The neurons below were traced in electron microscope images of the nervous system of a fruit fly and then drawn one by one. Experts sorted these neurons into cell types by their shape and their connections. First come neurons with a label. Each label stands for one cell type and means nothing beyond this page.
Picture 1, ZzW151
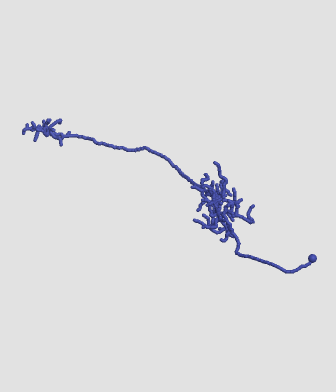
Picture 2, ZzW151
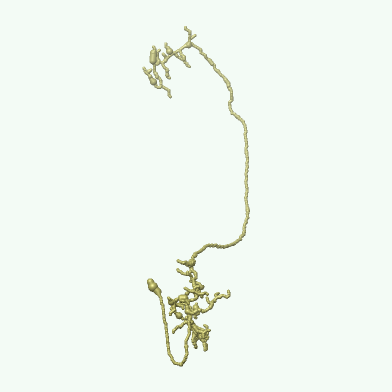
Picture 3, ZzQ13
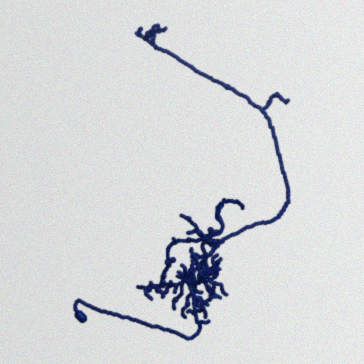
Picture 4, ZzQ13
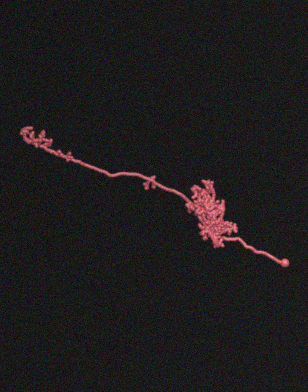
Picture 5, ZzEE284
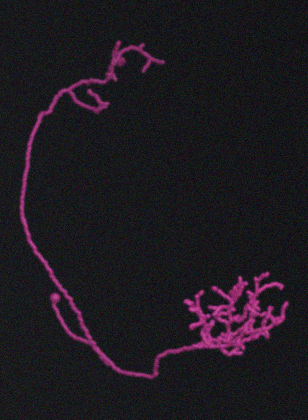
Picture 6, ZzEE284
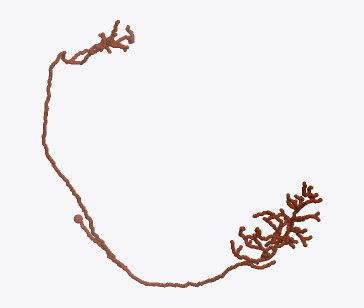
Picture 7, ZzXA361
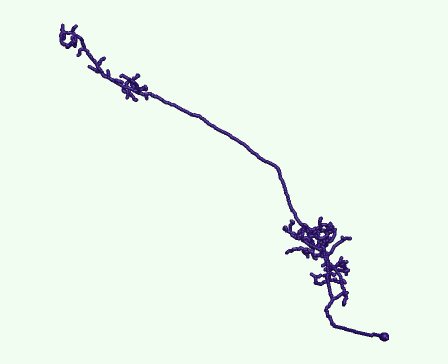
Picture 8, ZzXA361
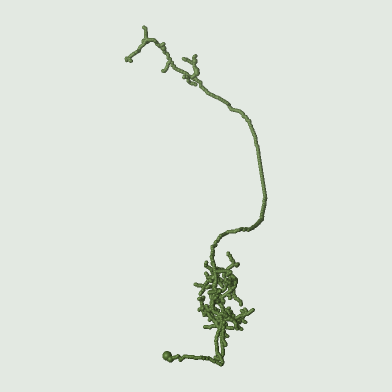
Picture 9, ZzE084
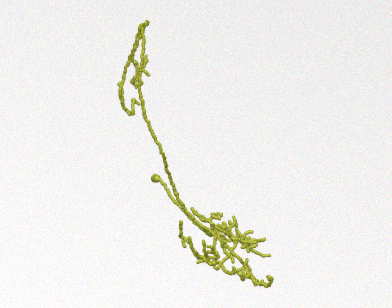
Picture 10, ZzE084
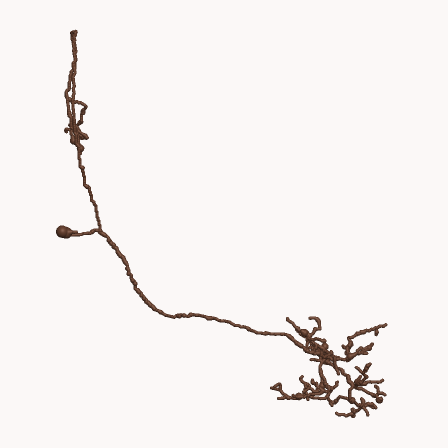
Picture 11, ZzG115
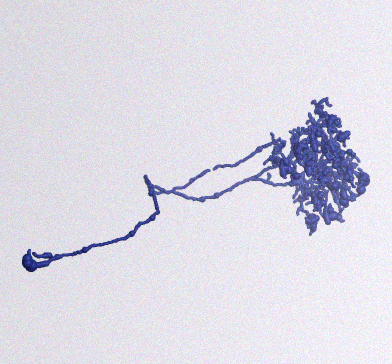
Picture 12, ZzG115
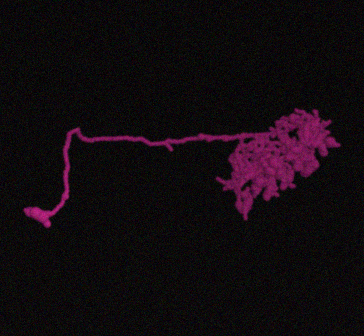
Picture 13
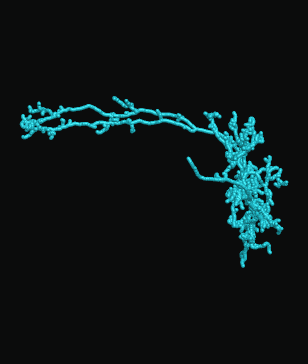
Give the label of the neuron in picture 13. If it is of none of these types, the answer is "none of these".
ZzXA361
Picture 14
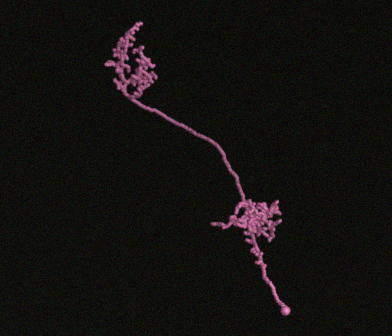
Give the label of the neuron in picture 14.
none of these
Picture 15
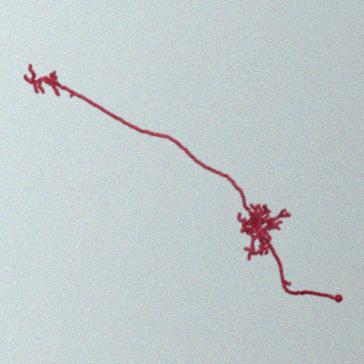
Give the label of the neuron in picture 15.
ZzW151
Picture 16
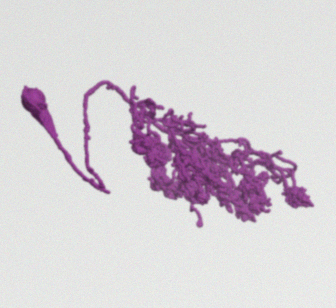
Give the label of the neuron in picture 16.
ZzG115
